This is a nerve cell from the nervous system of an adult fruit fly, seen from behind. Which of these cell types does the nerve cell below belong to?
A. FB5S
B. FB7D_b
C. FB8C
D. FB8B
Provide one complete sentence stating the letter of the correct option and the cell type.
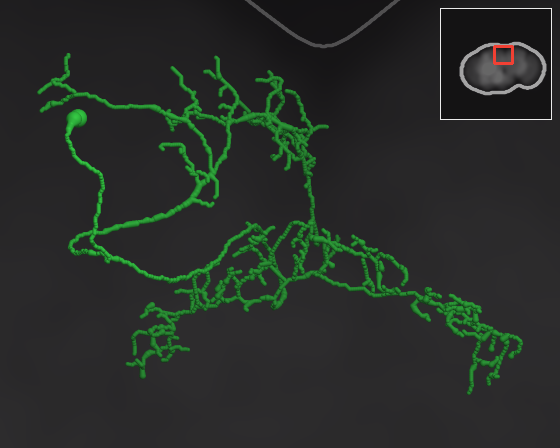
In terms of cell type, the nerve cell is FB8C, option C.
